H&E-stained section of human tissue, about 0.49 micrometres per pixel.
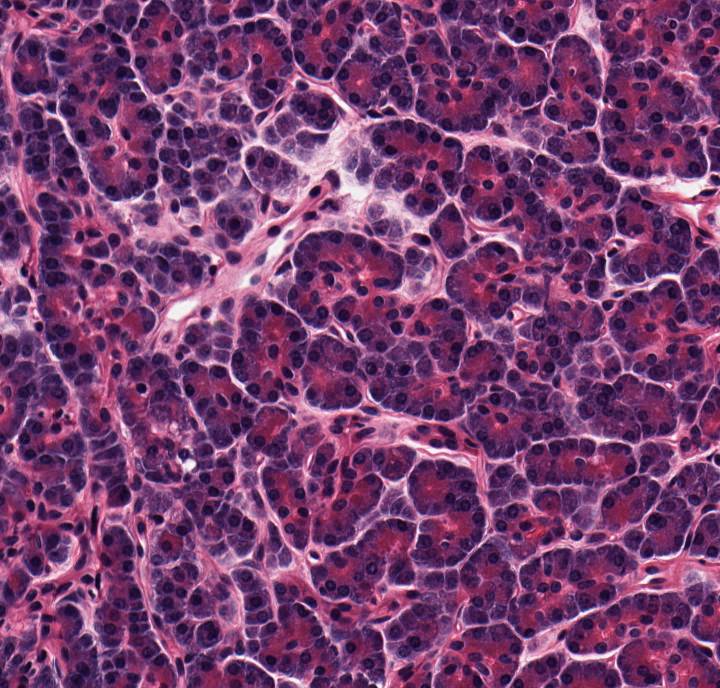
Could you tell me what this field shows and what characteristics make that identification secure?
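Exocrine pancreas, I'd say: closely packed rounded acini fill the whole field, grouped into small lobules by thin septa. The acinar cells are pyramidal, each with a round dark nucleus at its basal end, and these nuclei are fairly uniform in size. What strikes me is the two-toned cytoplasm: deep pink towards the acinar centre, purple towards the base.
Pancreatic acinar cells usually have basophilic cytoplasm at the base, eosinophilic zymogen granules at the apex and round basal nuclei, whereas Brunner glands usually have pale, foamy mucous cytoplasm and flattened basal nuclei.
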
